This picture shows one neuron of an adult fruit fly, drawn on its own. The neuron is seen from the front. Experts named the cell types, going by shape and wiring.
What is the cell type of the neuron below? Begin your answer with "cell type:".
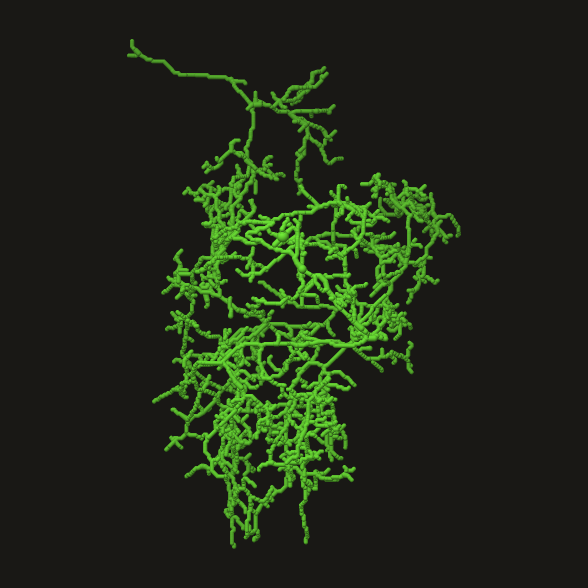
cell type: AVLP294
